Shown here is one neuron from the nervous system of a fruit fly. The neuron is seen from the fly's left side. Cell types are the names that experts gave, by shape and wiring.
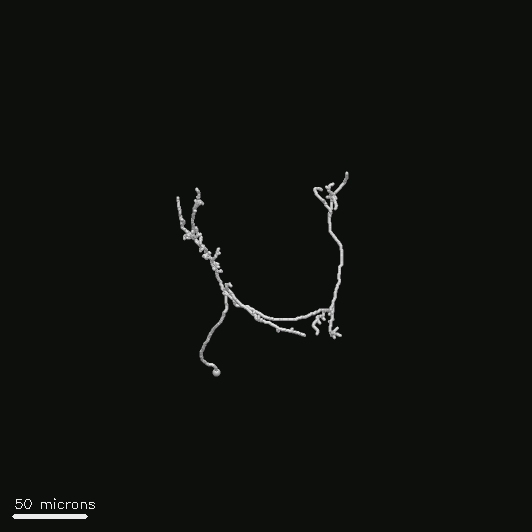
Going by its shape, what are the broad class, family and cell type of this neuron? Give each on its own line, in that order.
central-brain intrinsic neuron
hemilineage LALa1_posterior
WEDPN17_b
